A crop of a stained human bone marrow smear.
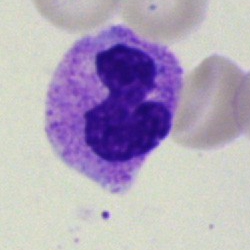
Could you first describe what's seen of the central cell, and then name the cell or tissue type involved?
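Looking first at the edge, the central cell is irregular and somewhat angular, not perfectly round. Its chromatin is dark purple and coarsely clumped. I can make out no nucleoli in the nucleus, and the cytoplasm shows no vacuoles. This is a segmented neutrophil.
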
